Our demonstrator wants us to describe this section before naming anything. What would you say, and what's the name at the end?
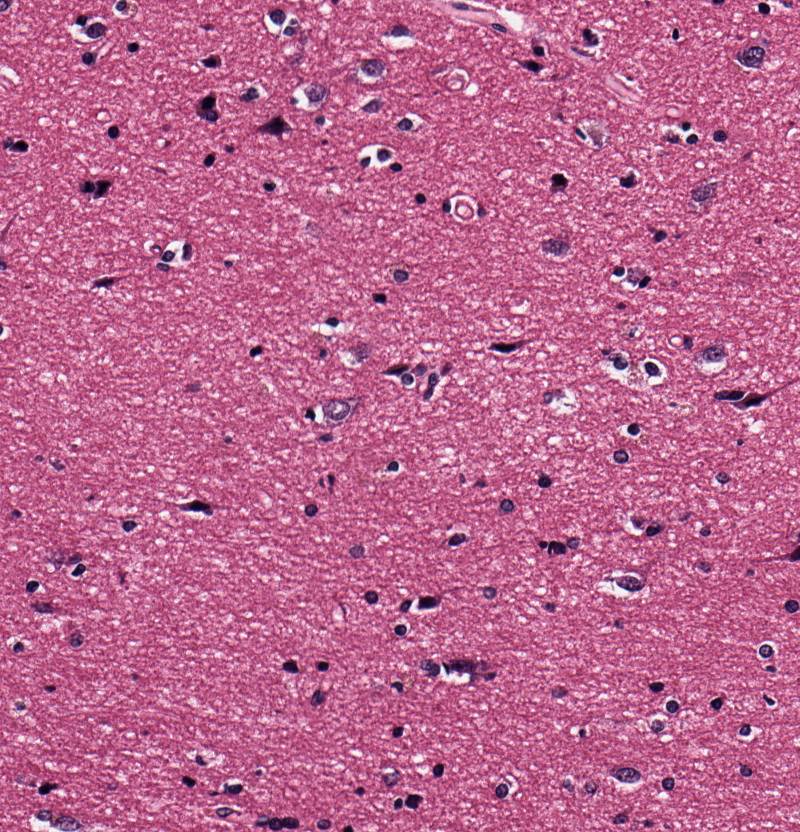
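What I notice first is that small round dark nuclei with little visible cytoplasm far outnumber the larger cells. They seem spread across the whole field rather than gathered in one area. The larger cells, I'd say, have a modest rim of purplish-pink cytoplasm around the nucleus. A few cell bodies look shrunken, angular and darkly stained, for example in the upper left. This is cerebral cortex.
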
